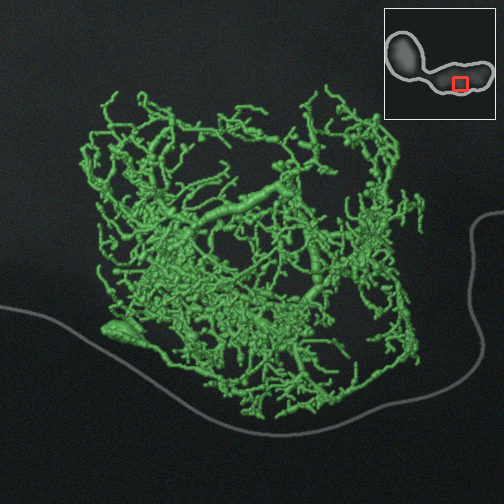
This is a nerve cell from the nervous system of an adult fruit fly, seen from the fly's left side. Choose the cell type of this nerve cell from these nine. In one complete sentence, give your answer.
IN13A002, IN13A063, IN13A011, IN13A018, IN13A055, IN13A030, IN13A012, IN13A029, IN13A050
This nerve cell is recognized as the cell type IN13A002.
